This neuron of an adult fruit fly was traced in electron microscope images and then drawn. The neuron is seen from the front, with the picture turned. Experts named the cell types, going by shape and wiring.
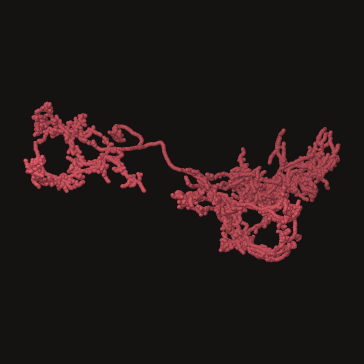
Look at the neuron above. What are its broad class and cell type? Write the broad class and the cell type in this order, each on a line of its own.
central-brain intrinsic neuron
5-HTPMPV01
